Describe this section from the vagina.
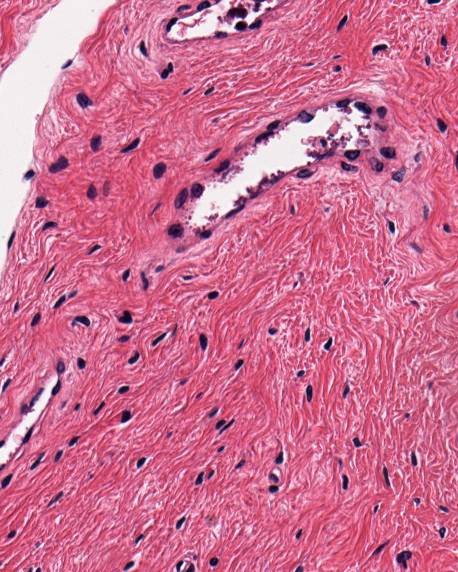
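Nearly everything here is dense, pink-staining fibrous tissue with sparse nuclei. Those scattered between the collagen bundles are small, dark and spindle-shaped, like fibroblast nuclei. Near the top centre lies a slit-like vessel with a little dark granular material along its lower edge. Nuclei crowd around it more than in the lower part of the field.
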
